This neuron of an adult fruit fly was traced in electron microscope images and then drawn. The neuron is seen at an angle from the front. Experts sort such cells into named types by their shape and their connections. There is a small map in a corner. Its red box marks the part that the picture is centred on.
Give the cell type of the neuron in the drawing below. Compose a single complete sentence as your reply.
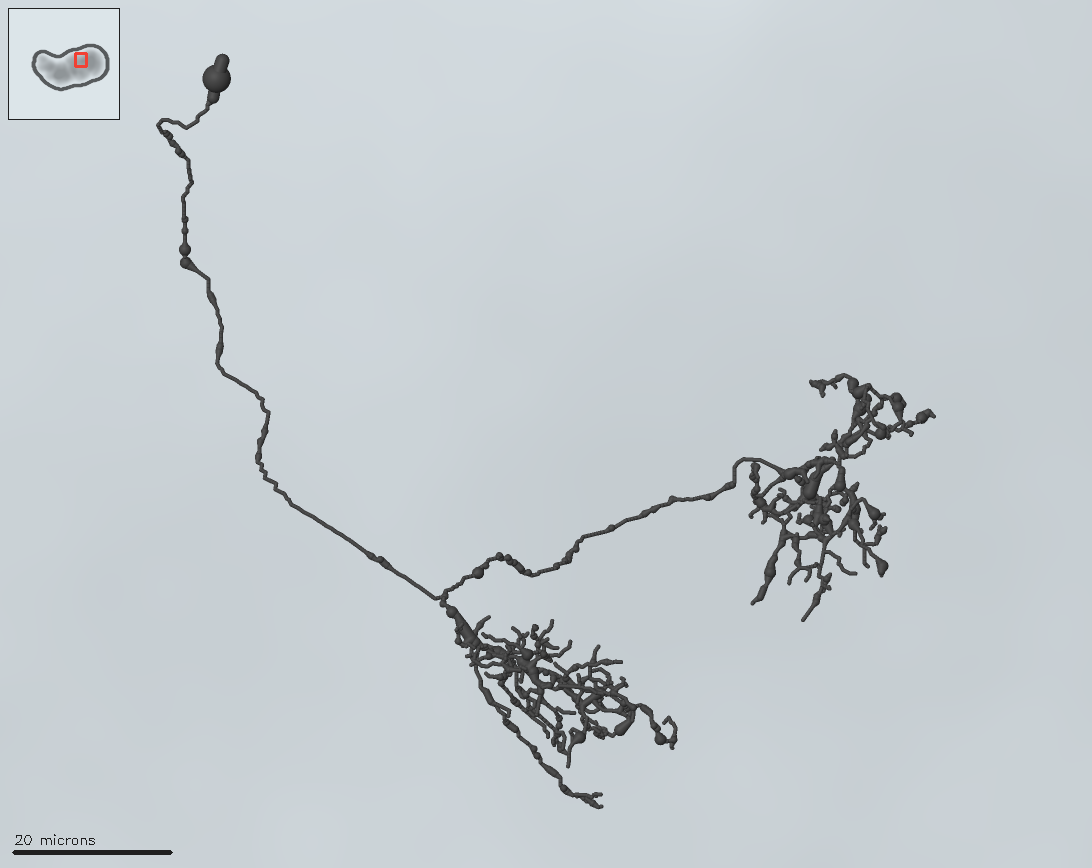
This neuron is of the type hDeltaJ.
